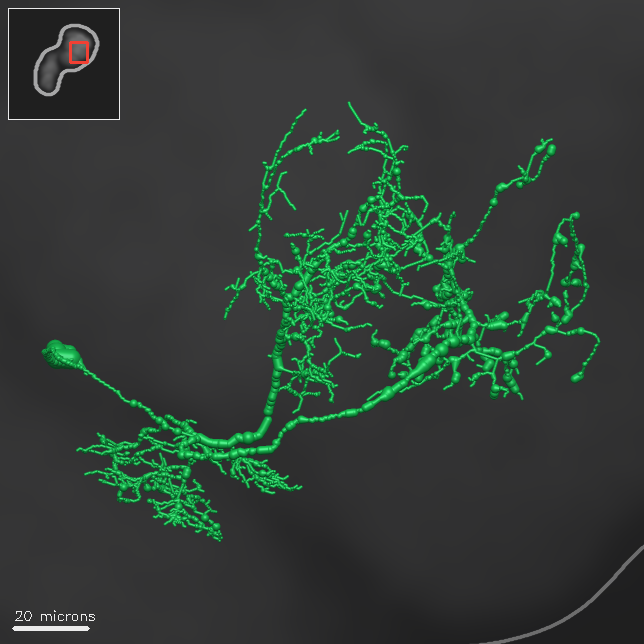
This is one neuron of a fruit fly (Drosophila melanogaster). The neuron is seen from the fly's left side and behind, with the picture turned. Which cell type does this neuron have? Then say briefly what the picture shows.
It is of cell type LoVP97. Its broad class is central-brain intrinsic neuron. From left to right in the picture it spans about 150 microns. The picture shows more than a hundred branch ends.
